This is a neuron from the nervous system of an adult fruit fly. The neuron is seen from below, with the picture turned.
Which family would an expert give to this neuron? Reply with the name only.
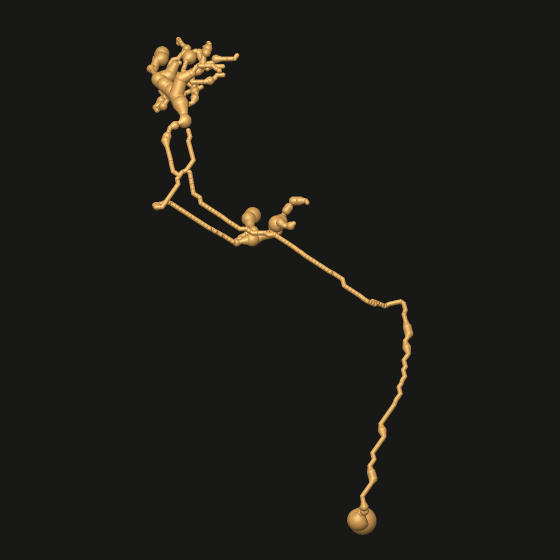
T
